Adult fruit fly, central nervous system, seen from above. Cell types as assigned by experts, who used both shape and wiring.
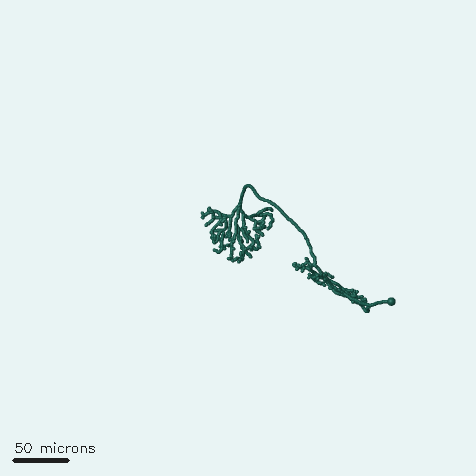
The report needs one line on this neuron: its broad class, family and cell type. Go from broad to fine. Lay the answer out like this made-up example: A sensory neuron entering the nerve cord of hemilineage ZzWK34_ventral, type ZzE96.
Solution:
A central-brain intrinsic neuron of hemilineage DL1_dorsal, type FB2J_b.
